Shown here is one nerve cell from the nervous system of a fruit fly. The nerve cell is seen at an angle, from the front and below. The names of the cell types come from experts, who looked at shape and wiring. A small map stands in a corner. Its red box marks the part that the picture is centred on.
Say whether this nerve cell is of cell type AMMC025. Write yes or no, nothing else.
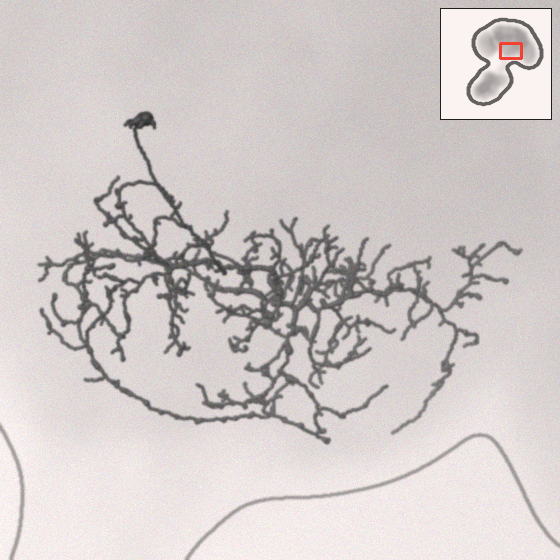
no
